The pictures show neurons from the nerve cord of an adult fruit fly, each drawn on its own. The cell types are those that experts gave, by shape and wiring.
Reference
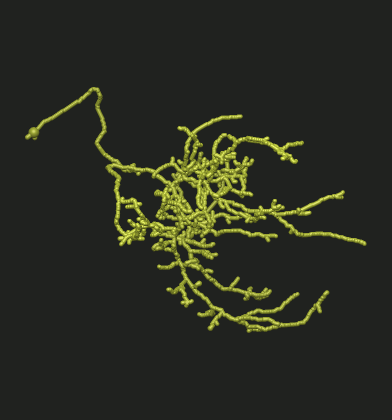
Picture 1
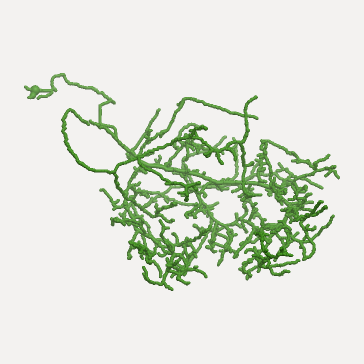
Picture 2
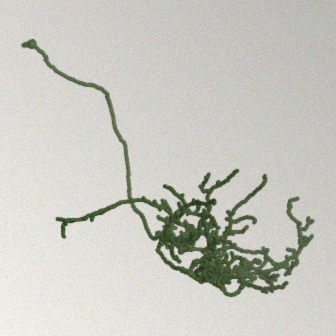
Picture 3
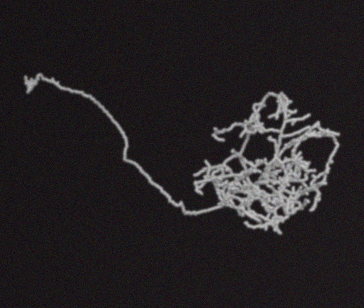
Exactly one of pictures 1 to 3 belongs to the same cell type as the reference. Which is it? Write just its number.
2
